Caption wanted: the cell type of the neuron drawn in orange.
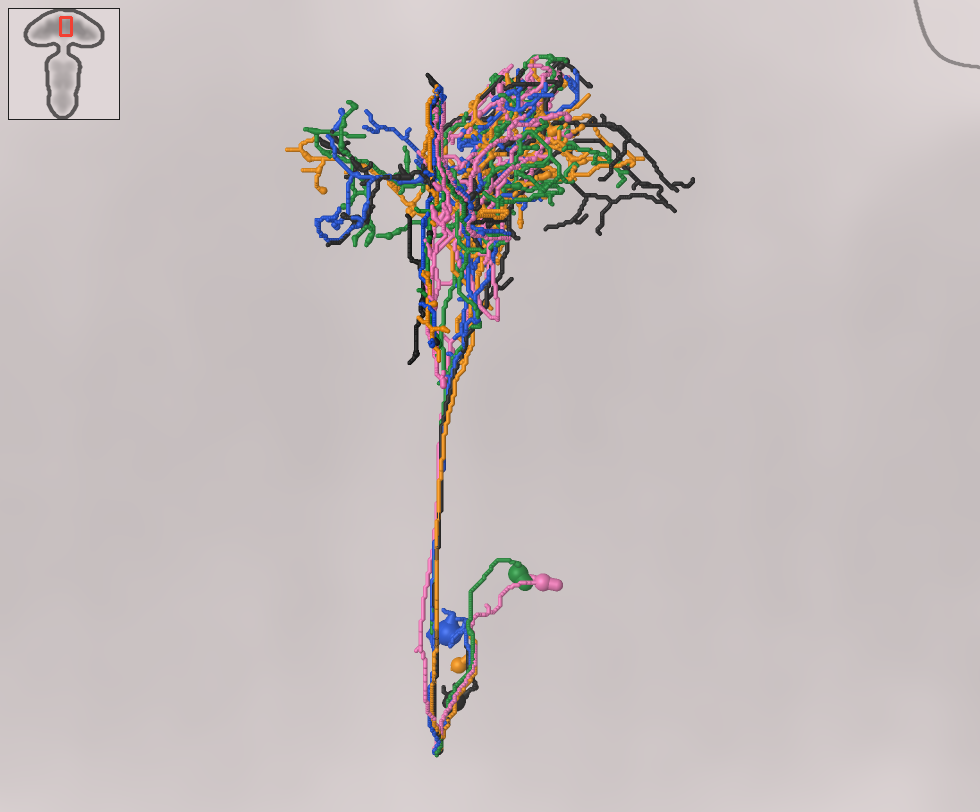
PRW031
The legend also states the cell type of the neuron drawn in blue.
PRW006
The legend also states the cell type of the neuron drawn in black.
PRW005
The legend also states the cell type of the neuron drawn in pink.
PRW042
